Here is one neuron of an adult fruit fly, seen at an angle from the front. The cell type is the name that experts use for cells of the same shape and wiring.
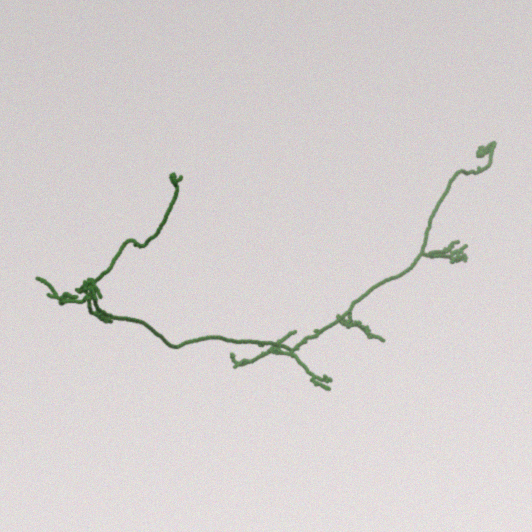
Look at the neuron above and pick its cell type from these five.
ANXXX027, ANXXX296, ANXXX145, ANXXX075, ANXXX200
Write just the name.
ANXXX296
